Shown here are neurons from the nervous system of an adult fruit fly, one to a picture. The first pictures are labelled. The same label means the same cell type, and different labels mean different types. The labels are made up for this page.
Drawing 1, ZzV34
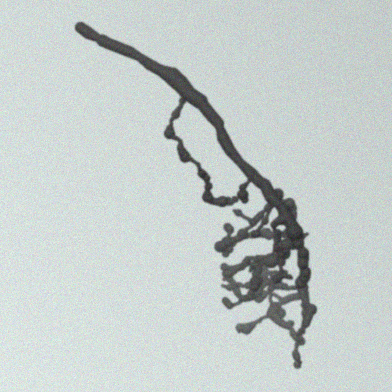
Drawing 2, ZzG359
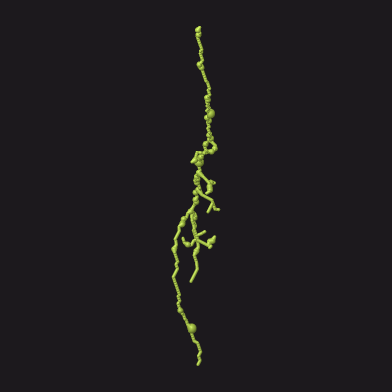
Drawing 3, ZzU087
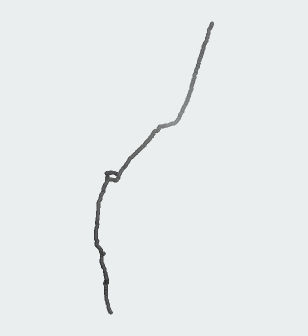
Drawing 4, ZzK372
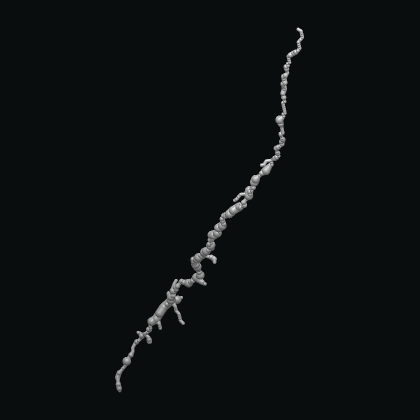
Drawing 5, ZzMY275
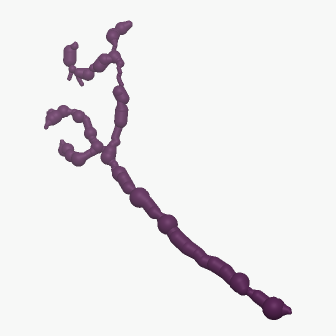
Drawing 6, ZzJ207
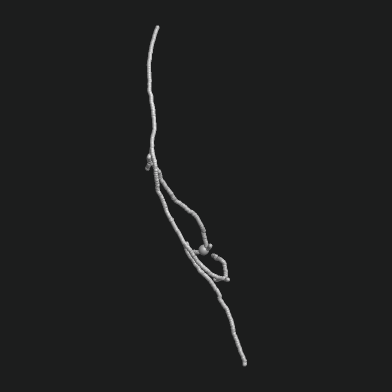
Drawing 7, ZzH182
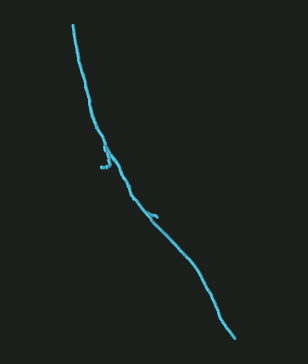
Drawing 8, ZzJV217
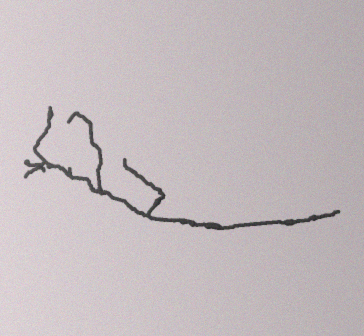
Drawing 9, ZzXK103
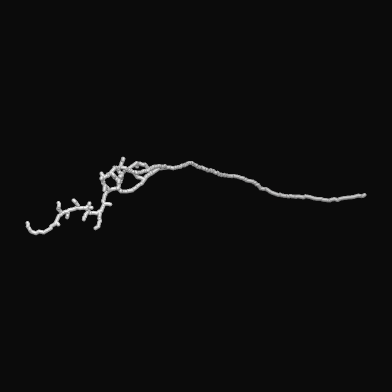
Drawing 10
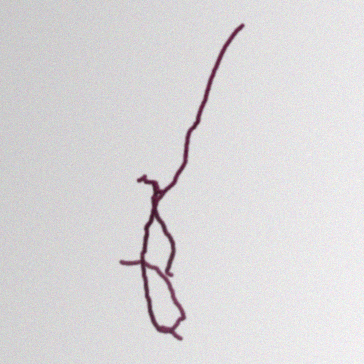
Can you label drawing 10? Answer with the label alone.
ZzJ207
